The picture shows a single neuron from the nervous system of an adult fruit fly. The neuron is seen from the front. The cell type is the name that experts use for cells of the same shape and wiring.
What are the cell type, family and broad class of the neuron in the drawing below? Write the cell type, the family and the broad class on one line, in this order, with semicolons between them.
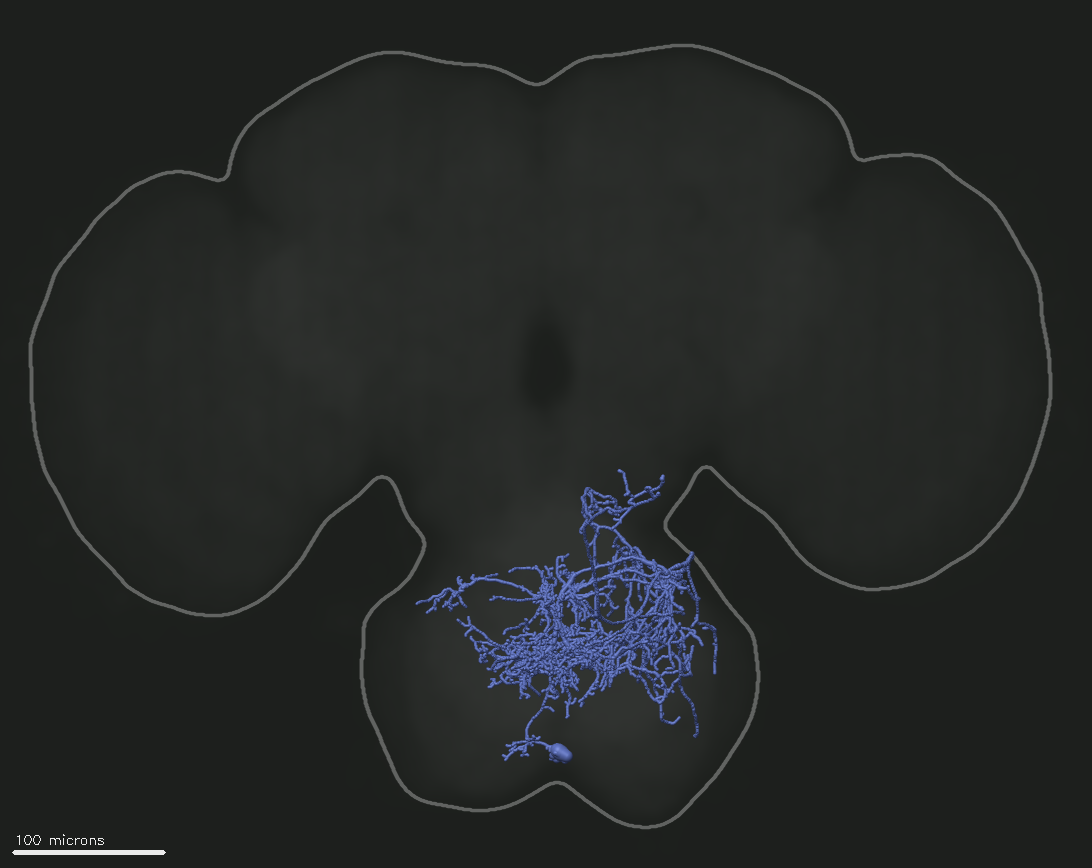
IN27X001; hemilineage 27X; ascending neuron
